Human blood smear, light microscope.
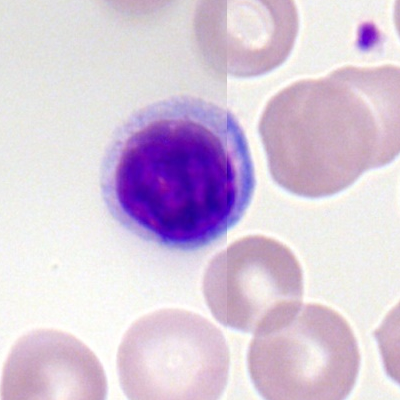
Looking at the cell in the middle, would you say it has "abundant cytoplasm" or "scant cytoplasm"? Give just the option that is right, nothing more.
Scant cytoplasm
